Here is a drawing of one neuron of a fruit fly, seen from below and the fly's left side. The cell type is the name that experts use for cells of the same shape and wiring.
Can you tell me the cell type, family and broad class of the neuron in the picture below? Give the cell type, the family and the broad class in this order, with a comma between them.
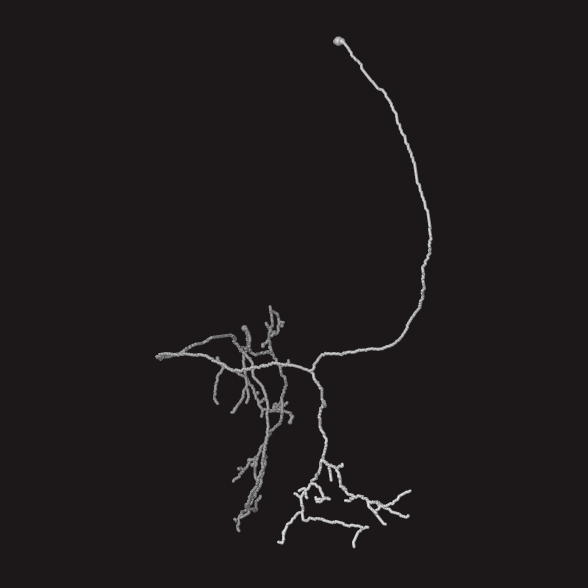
mAL4F, hemilineage CREa1_ventral, central-brain intrinsic neuron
